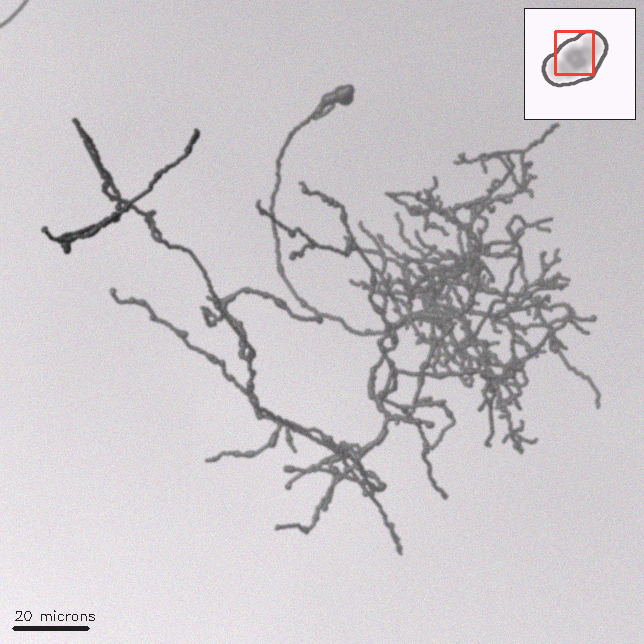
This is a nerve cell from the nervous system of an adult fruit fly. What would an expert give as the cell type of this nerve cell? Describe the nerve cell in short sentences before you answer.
The cell body can be seen at the top of the picture. From left to right in the picture it spans about 150 microns. This is an ascending neuron. It is of cell type AN05B104.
